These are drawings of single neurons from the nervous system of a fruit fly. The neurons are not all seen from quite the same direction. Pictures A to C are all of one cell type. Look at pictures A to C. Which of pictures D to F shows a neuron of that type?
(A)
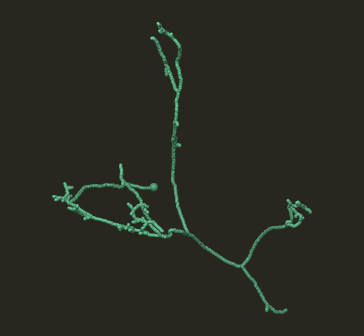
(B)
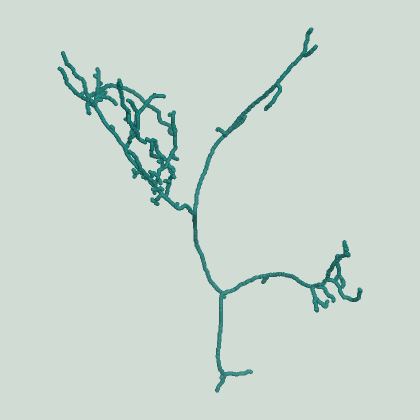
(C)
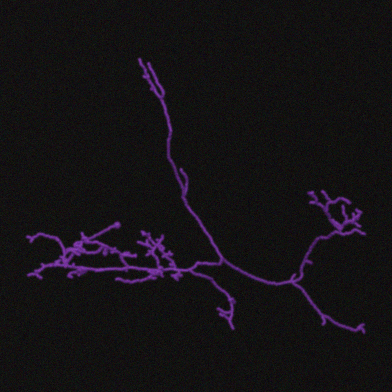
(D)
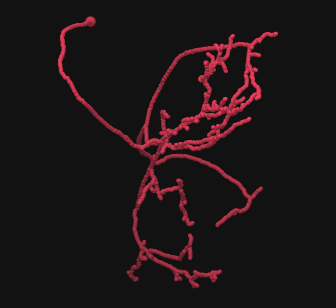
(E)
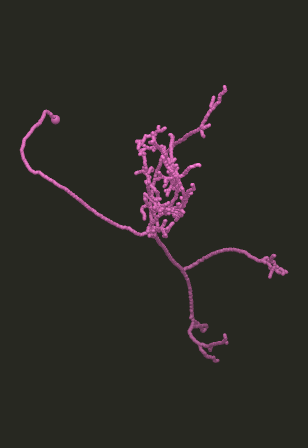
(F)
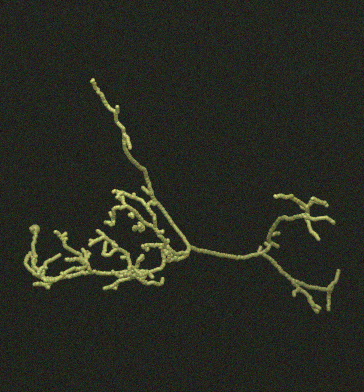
F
